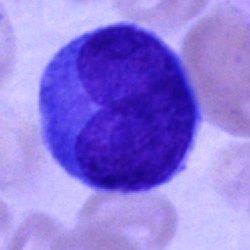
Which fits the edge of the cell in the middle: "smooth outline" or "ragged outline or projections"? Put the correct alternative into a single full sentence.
The outline of the cell is smooth, not rough.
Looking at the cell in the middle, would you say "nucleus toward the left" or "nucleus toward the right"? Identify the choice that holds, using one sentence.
Most of its cytoplasm is found to the left of its nucleus.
